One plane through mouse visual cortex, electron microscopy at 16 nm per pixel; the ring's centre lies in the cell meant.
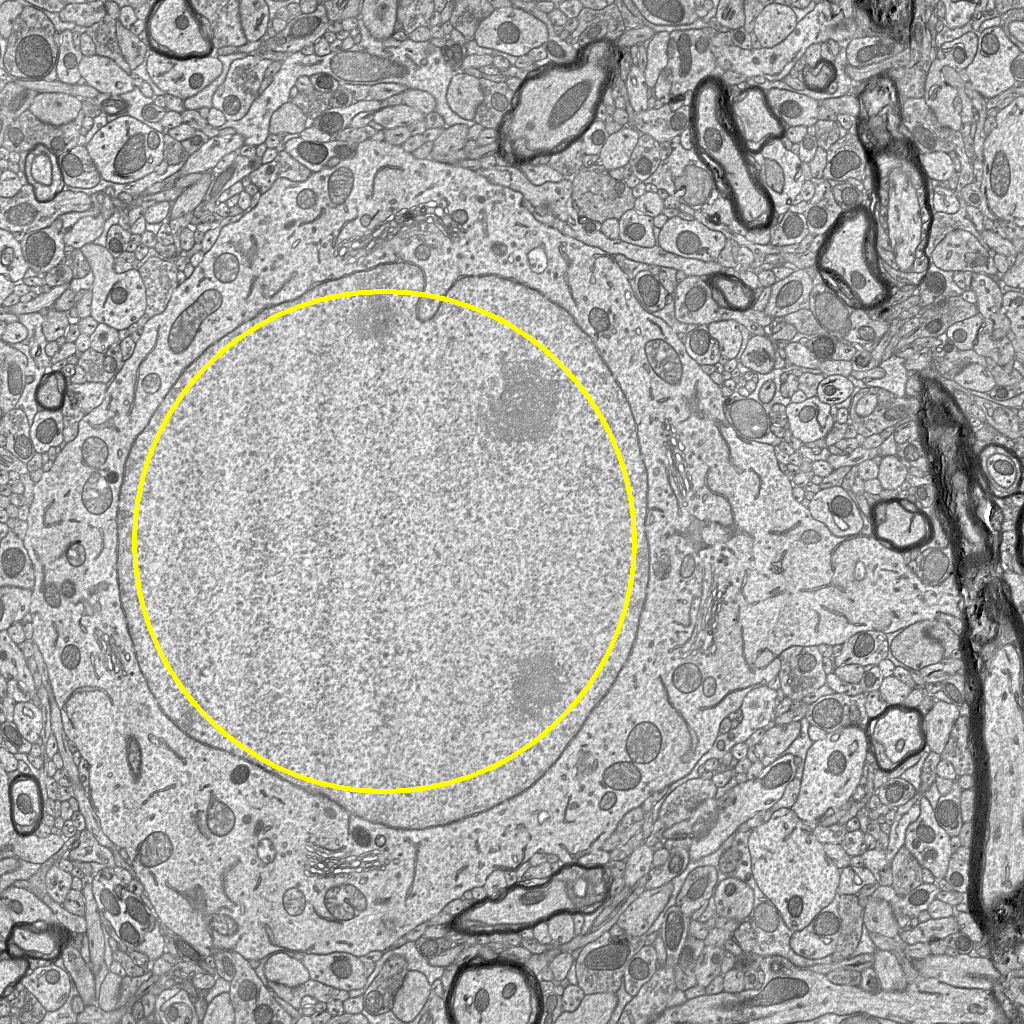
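Excitatory neuron, mouse visual cortex. The round nucleus appears whole, its chromatin pale and evenly dispersed without a thick dark band along the envelope. Stacked Golgi membranes lie in the cytoplasm to its right. Faint vertical stripes cross the nucleus.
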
